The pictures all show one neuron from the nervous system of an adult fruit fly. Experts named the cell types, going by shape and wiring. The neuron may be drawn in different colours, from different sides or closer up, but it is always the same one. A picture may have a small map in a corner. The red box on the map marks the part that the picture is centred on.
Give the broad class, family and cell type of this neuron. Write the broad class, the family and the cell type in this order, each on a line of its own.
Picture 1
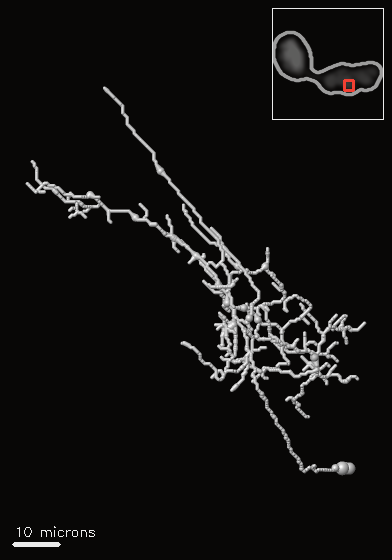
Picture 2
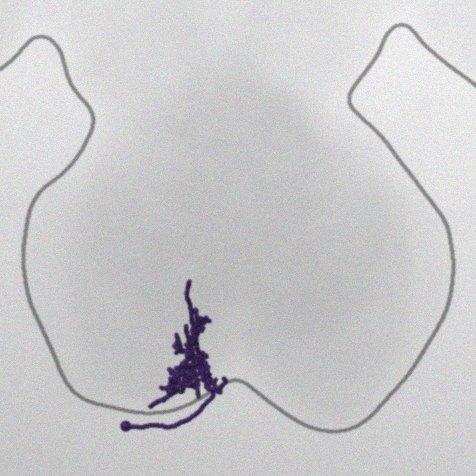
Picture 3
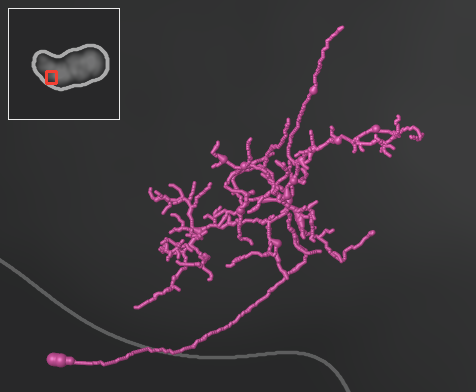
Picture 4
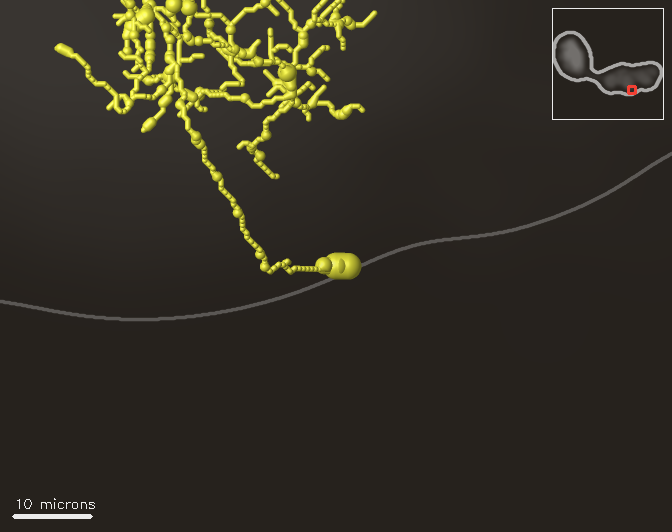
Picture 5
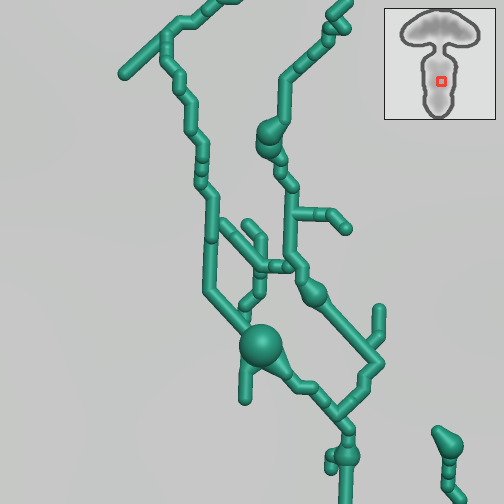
nerve-cord intrinsic neuron
hemilineage 01B
IN01B095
